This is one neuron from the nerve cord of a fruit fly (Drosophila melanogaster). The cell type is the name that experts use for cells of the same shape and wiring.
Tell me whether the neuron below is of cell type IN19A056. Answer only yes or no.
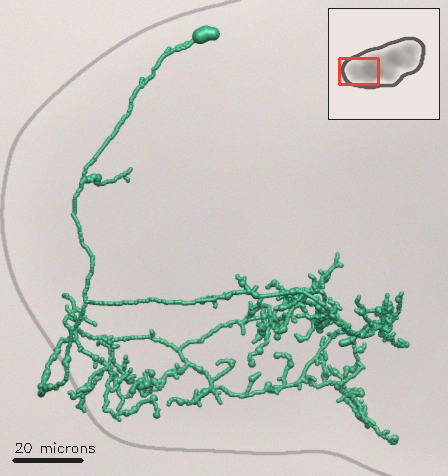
no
